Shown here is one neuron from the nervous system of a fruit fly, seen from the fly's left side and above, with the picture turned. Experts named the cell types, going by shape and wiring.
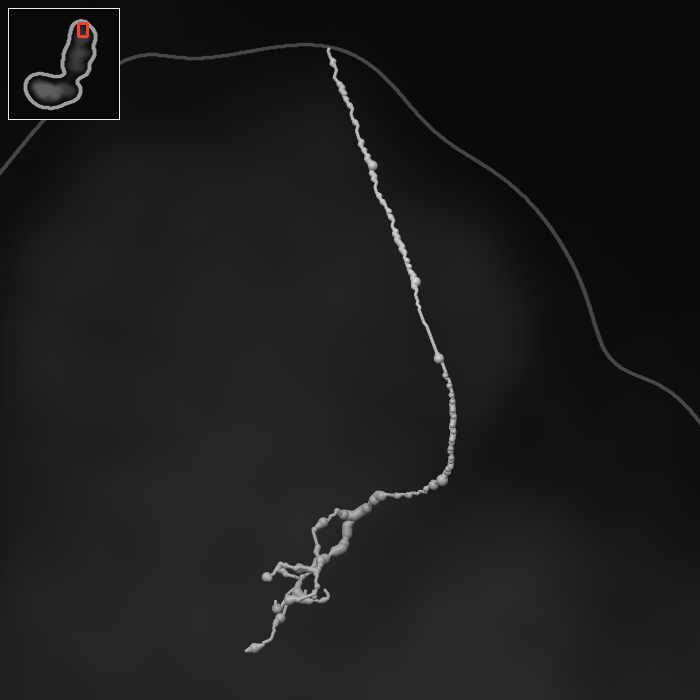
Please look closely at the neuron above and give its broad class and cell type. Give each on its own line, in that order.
sensory neuron entering the nerve cord
SNxx04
